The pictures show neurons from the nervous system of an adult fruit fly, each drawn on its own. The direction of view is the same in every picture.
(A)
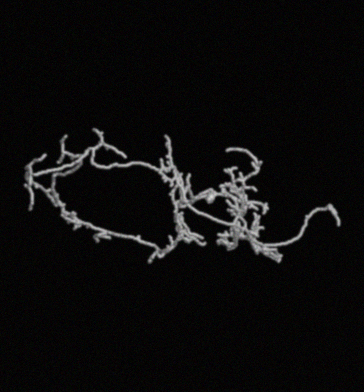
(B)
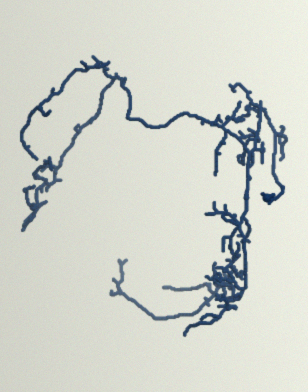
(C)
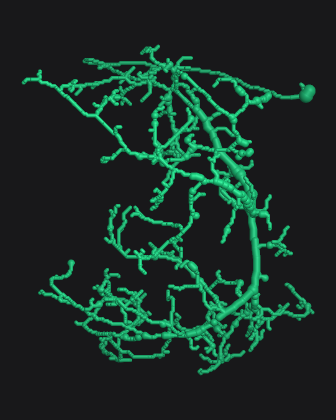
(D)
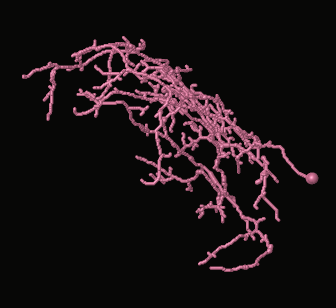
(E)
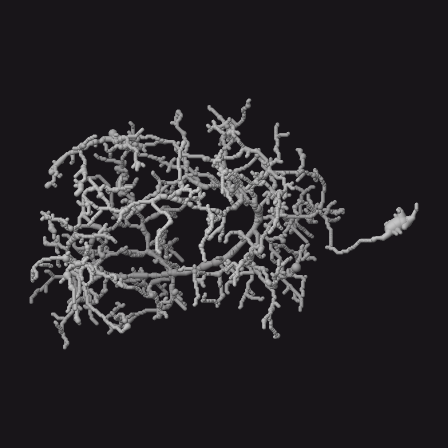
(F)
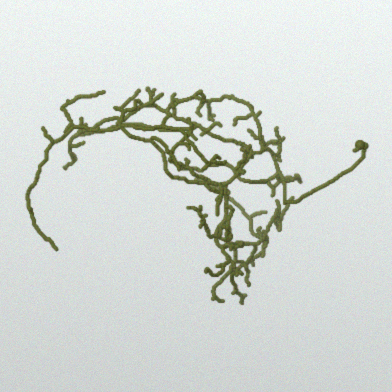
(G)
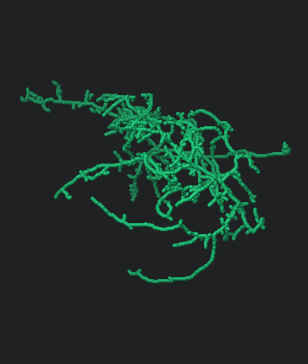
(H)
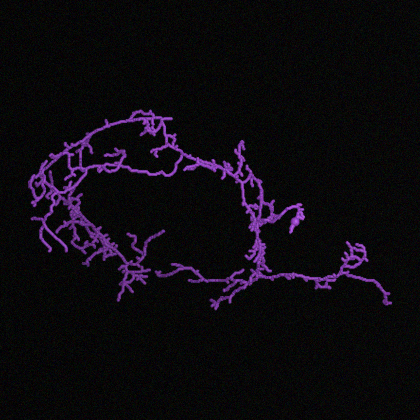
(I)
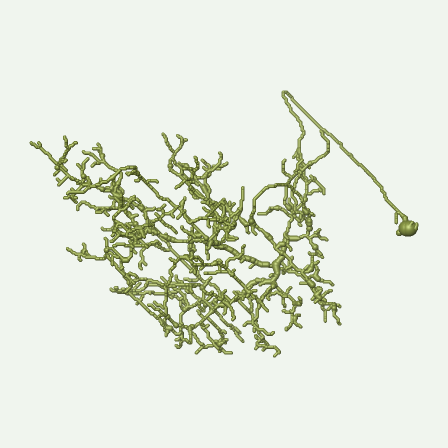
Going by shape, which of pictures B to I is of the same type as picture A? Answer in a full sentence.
The neuron in picture H is of the same cell type.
